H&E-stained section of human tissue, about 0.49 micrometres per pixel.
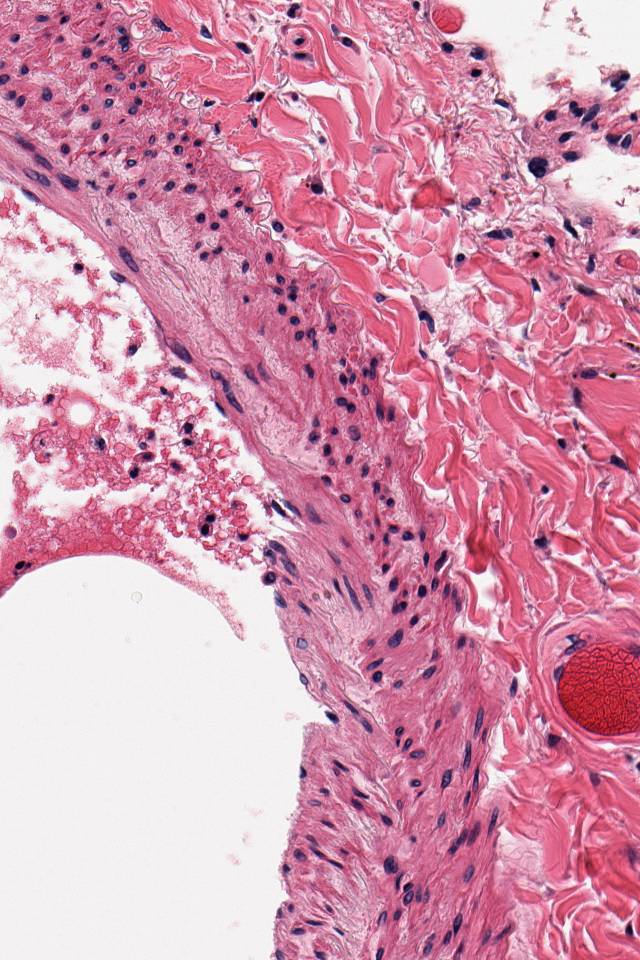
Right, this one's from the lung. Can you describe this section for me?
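A cellular band crosses the field diagonally from upper left to lower right, separating an open space on the left from dense fibrous tissue on the right. Spindle cells with elongated nuclei lie aligned along the band's length. Among them are scattered small, round, dark nuclei, most numerous in its upper part. The right side consists of thick, wavy, deeply eosinophilic collagen bundles.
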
